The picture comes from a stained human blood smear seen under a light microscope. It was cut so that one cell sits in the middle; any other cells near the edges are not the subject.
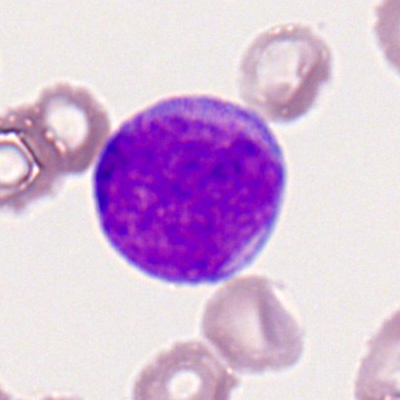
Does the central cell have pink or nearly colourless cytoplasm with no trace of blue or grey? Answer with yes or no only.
No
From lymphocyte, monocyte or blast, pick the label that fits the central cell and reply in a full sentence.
As for the central cell, it is a blast.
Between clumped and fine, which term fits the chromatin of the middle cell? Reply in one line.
The chromatin pattern is fine and free of coarse clumps.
